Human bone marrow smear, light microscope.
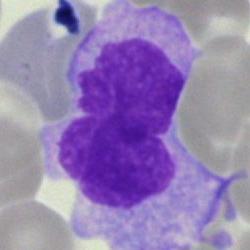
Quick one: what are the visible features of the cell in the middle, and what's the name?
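The cell has an irregular outline, with angular bulges instead of a smooth round edge. A thin tail of cytoplasm extends from its lower right edge. Its chromatin is fine and lacy, not coarsely clumped. Abundant pale blue-violet cytoplasm surrounds the nucleus. This cell is a monocyte.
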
